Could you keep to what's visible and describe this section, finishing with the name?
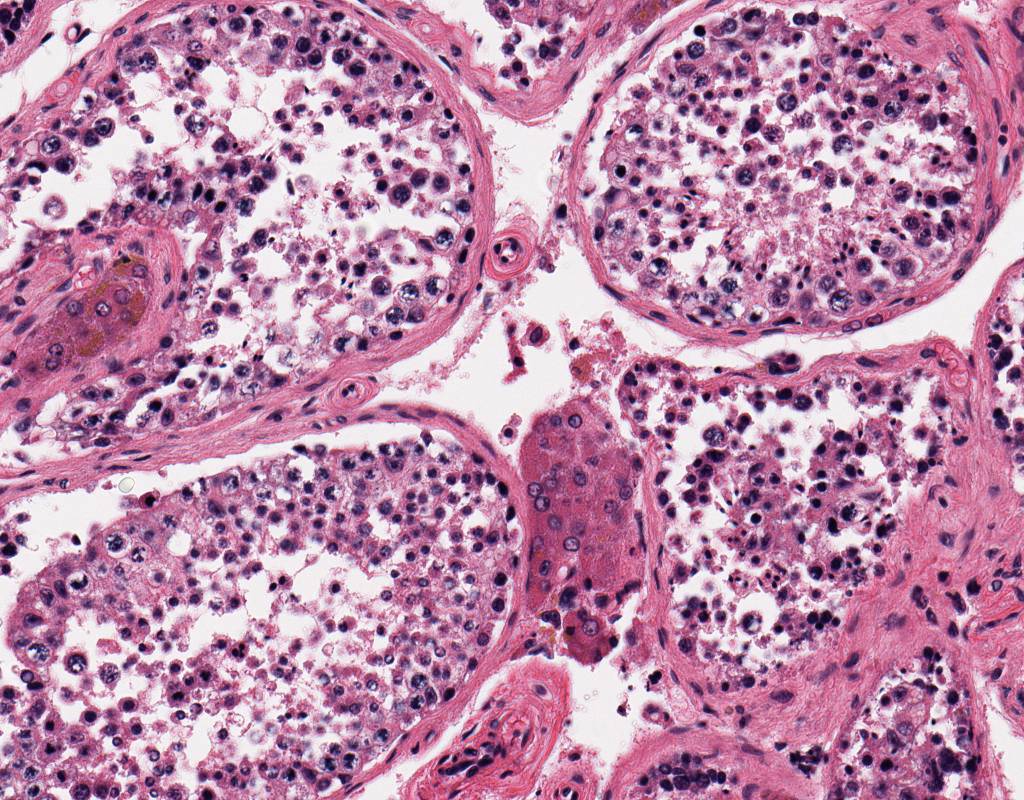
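Several large rounded tubule cross-sections fill the field, separated by narrow interstitial strips. Inside them, I notice many cells with large round nuclei and coarse, dark, clumped chromatin. Each tubule's pink layered wall holds flattened, elongated nuclei. In the central interstitium sits a cluster of polygonal cells, abundant pink cytoplasm, round nuclei. I'd call it testis.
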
